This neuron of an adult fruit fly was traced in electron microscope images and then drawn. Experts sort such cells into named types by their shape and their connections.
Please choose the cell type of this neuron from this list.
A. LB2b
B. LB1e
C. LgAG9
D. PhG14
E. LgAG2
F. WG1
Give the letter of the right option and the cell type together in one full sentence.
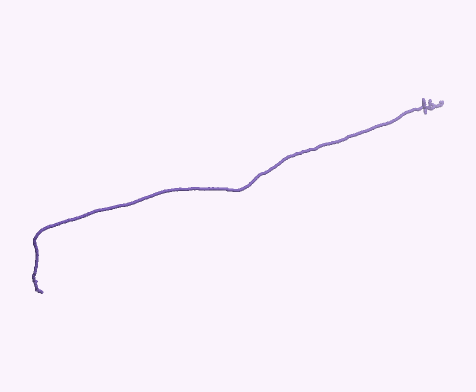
Option E corresponds to LgAG2, the neuron's cell type.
